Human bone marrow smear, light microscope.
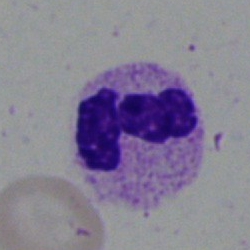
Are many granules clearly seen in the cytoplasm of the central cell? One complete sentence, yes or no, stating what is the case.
Yes, this cell has a cytoplasm with many visible granules.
